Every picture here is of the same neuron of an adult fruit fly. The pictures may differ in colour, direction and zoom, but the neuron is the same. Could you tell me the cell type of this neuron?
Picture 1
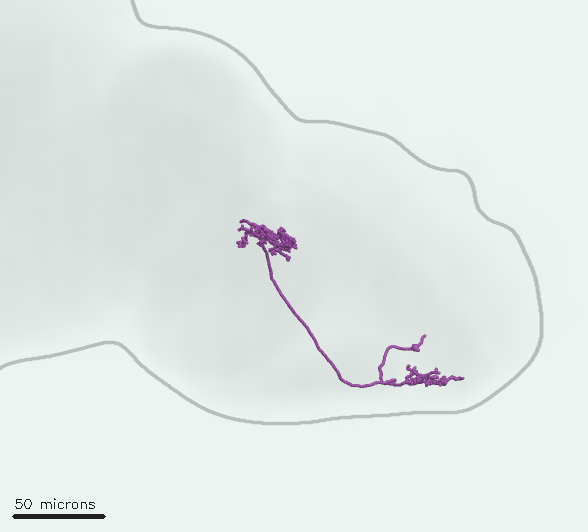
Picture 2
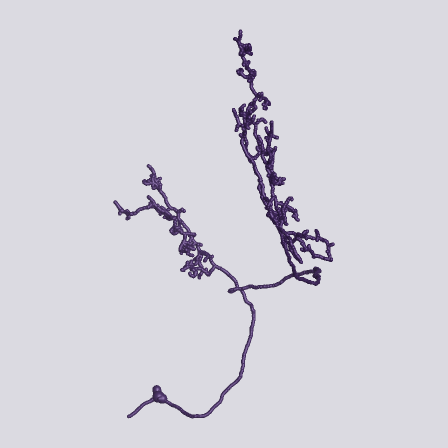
Tm30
